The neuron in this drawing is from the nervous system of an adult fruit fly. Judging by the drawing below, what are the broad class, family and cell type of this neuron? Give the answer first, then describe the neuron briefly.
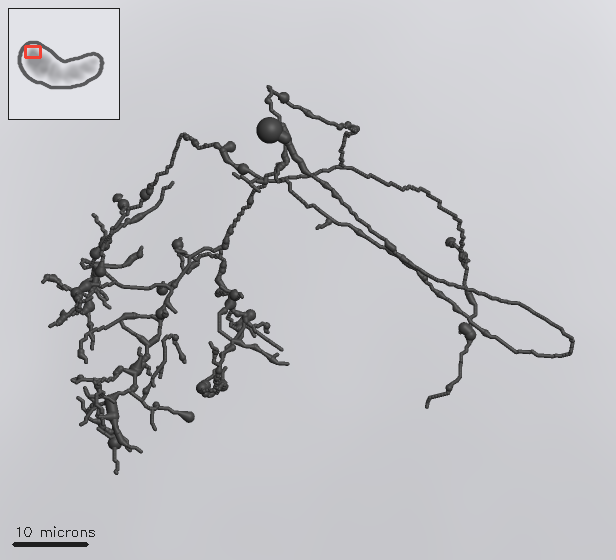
It is a central-brain intrinsic neuron. The family is hemilineage LHp1. The cell type is CB2290. The cell body can be seen at the top of the picture. From left to right in the picture it spans about 75 microns. The picture shows dozens of branch ends.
